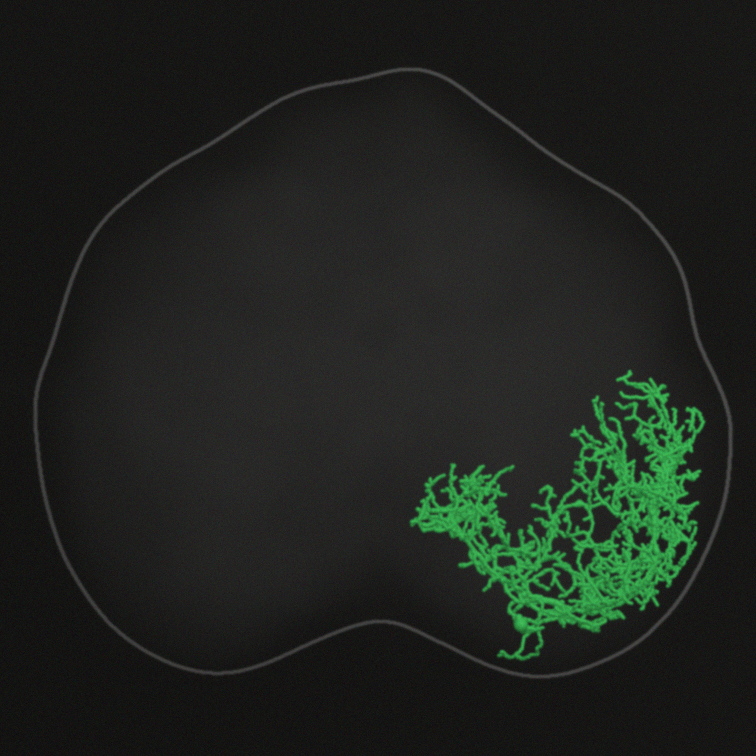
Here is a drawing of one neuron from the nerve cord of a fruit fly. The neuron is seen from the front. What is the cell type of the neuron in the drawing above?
IN13A008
